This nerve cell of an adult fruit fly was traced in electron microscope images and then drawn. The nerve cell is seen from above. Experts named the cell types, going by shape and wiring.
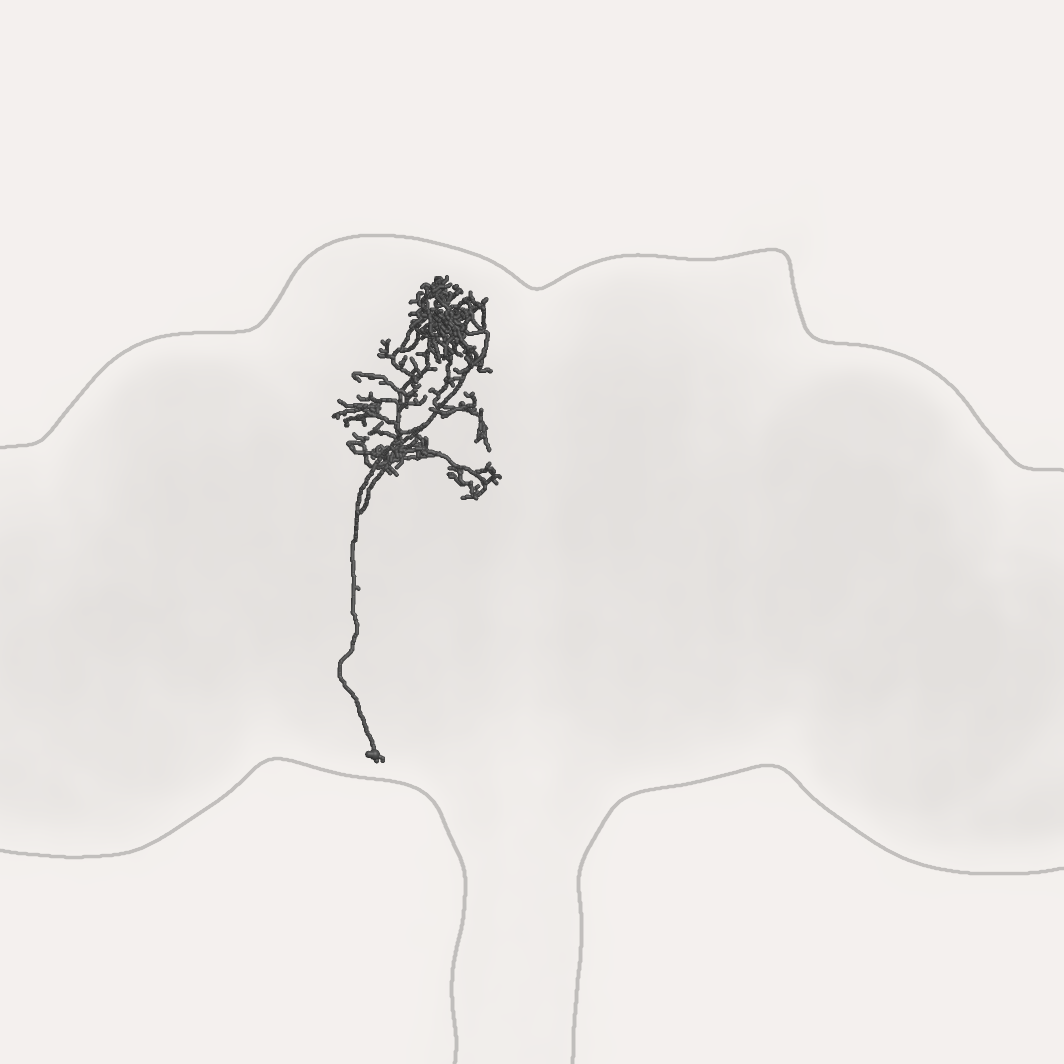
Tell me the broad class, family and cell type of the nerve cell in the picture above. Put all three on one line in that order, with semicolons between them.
central-brain intrinsic neuron; hemilineage DM5_ventral; LAL185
